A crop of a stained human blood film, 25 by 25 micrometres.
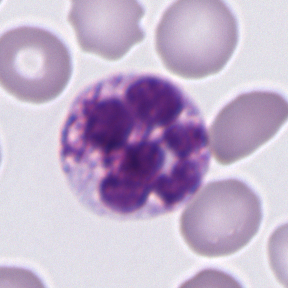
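Basophil, human peripheral blood smear, central cell. Outline round and smooth; no surface projections. Lobe chromatin dark purple, densely clumped. Purple-violet granules scattered through the cytoplasm.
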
